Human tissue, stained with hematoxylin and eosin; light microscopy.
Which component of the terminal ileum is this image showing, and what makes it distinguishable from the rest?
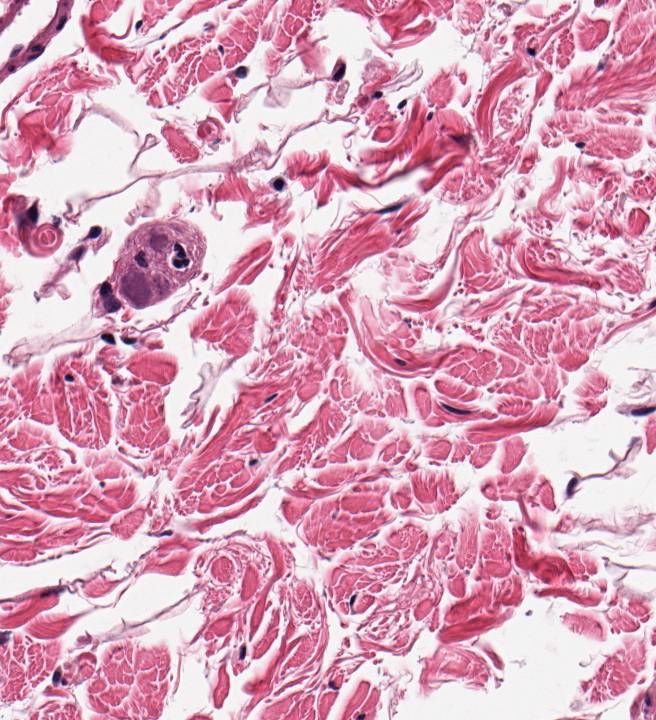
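This is smooth muscle, its pink fibre bundles filling almost the whole field, cut in mixed transverse and oblique planes.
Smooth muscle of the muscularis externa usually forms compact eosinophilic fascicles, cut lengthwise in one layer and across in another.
Nuclei are sparse, small, dark and oval to elongated. Thin, wavy, pale connective tissue strands run between bundles, mainly in the upper half; in the upper left lies one large rounded cell with purple cytoplasm and several dark nuclear clumps.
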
